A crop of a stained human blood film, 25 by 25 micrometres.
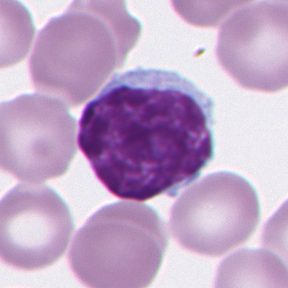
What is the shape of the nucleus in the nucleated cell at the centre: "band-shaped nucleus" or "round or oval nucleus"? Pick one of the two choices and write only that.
Round or oval nucleus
